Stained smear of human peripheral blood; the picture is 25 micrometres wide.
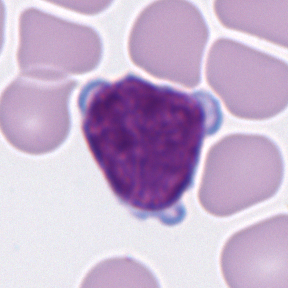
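Typical lymphocyte: outline roughly triangular, with rounded corners. The nucleus fills almost the whole cell, and no distinct nucleolus can be seen in it. Small pale blue blebs bulge from the upper left, upper right and lower edges.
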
